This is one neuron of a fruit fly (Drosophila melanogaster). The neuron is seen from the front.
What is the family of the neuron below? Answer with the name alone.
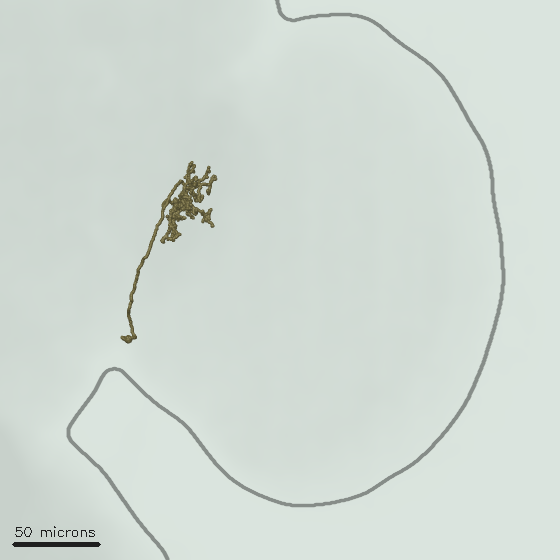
Li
